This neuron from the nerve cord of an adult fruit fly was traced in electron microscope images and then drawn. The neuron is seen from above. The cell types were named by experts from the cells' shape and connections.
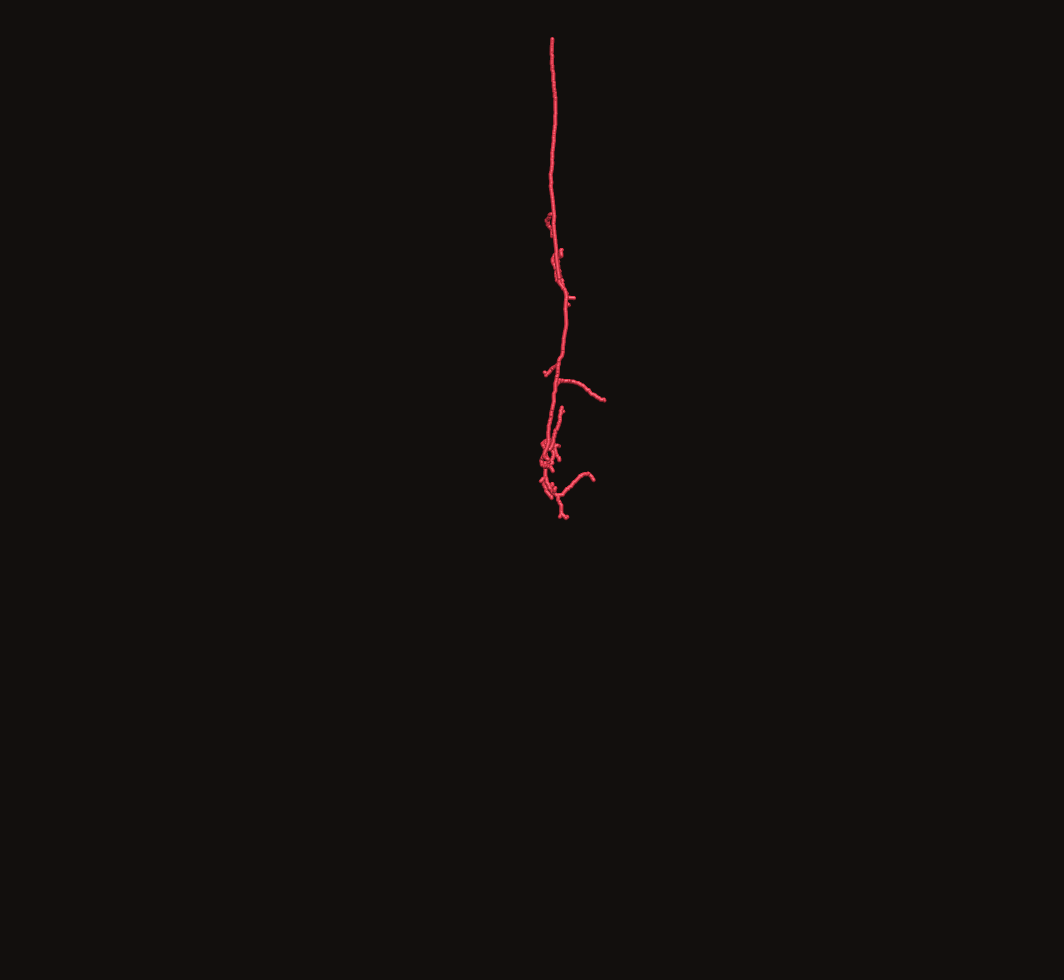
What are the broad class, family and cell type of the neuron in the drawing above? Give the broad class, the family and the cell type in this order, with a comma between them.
descending neuron, hemilineage LB12, DNge016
